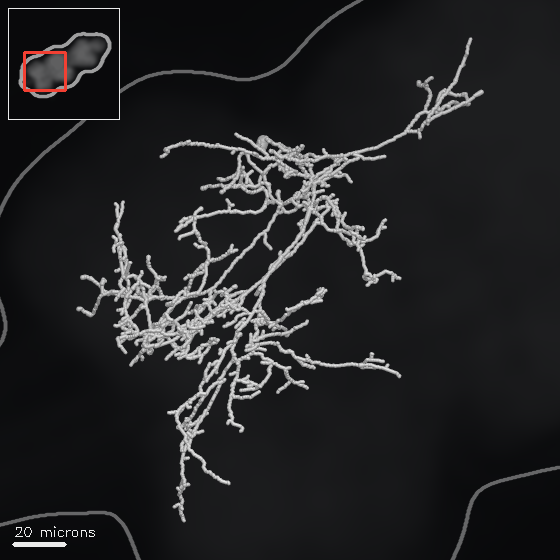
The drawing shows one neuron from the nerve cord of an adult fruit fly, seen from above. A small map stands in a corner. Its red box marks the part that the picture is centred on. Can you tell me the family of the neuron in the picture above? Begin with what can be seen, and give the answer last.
By the scale bar it is about 190 microns tall in this view. As drawn here it is about as wide as it is tall. It is a nerve-cord intrinsic neuron. Its family is hemilineage 12A.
